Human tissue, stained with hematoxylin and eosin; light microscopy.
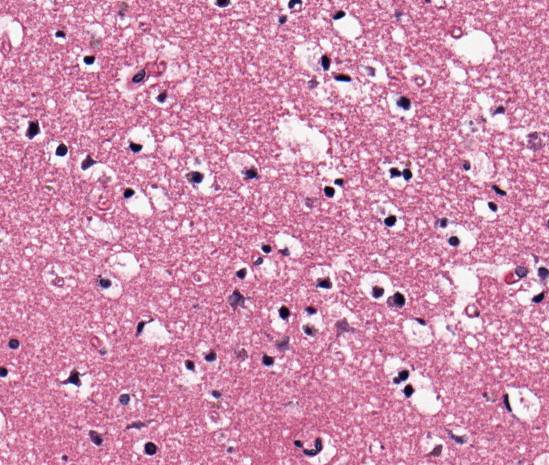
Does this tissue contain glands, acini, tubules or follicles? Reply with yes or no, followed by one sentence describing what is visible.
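No. No epithelium, glands or other lumened units are present anywhere in the field.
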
